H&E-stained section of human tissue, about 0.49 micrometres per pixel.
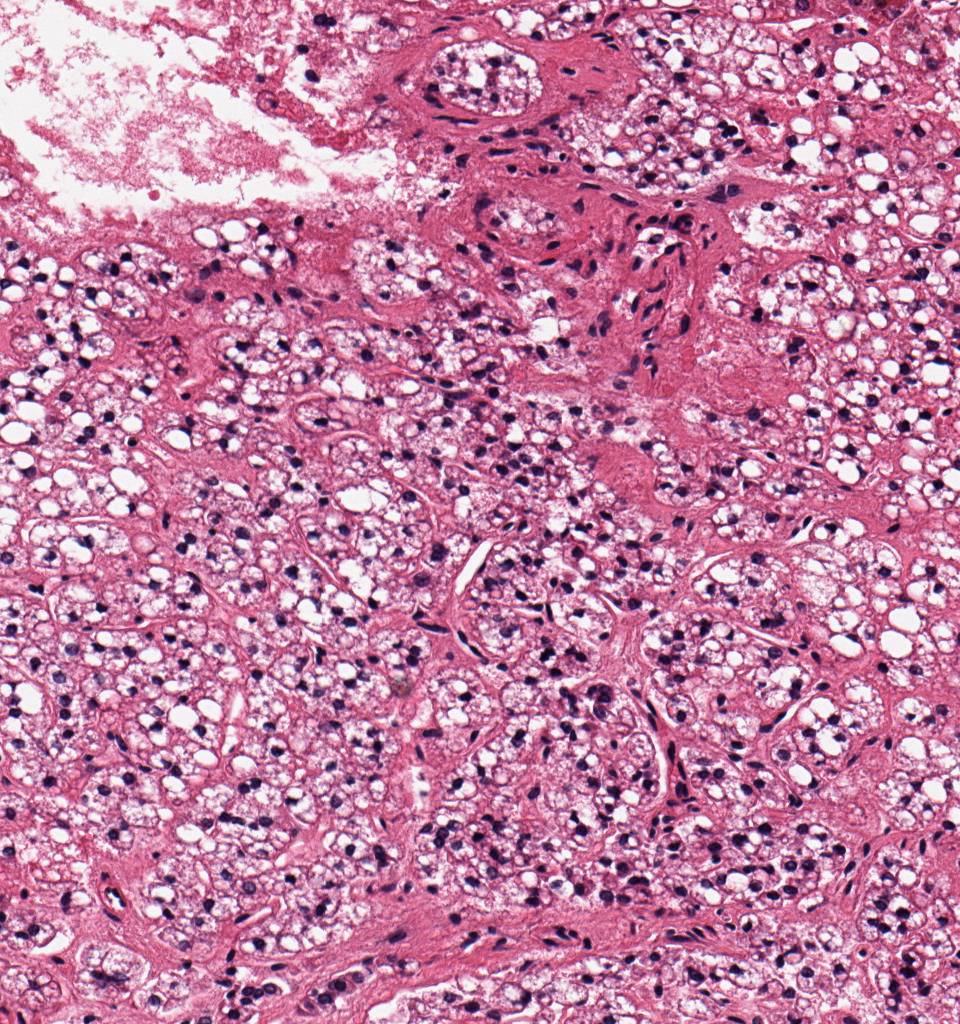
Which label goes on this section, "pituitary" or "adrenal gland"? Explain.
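Adrenal gland, not pituitary. Look at the cells: their pale cytoplasm is filled with many small round clear vacuoles, and their nuclei are small, round, darkly stained and fairly uniform from cell to cell.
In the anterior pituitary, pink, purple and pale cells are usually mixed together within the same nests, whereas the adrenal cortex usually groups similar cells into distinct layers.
Here the cells look alike rather than mixed, which fits adrenal gland.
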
